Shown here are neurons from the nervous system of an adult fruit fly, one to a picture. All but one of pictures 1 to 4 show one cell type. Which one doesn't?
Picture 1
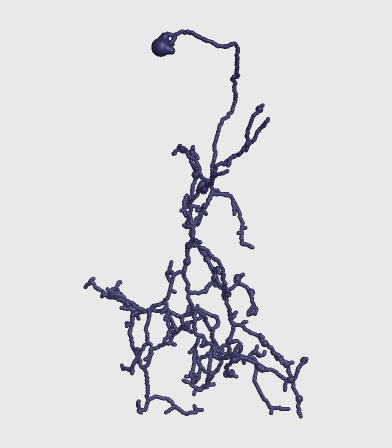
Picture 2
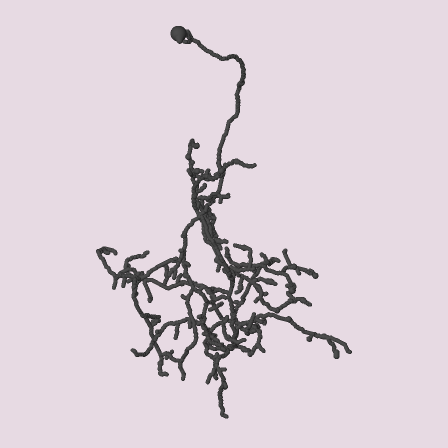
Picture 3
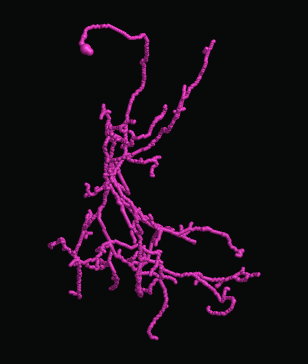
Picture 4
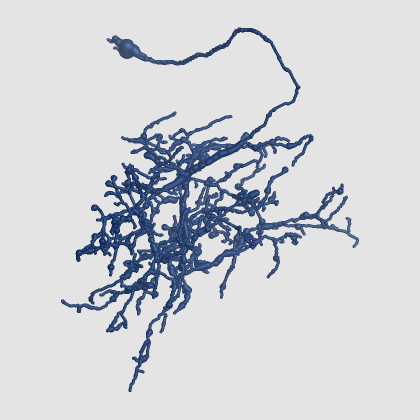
4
